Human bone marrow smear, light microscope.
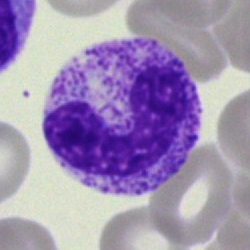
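Band neutrophil. Outline: round and smooth. Nucleus: a curved band wrapping around the lower and right parts of the cell. Chromatin: dark purple, coarsely clumped. Cytoplasm between the granules: pale lilac, not deep blue.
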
